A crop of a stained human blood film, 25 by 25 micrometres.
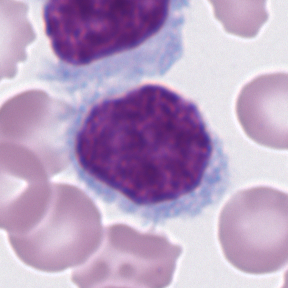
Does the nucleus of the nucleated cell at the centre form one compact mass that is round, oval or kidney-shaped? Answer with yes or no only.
Yes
